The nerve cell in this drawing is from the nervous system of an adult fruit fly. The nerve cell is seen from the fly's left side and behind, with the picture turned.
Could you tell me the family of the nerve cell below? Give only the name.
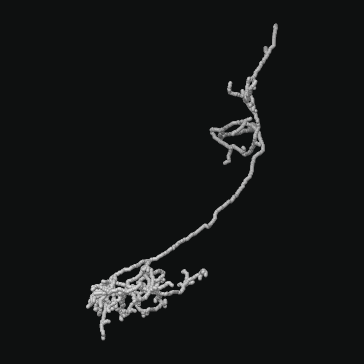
hemilineage SLPav1_medial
